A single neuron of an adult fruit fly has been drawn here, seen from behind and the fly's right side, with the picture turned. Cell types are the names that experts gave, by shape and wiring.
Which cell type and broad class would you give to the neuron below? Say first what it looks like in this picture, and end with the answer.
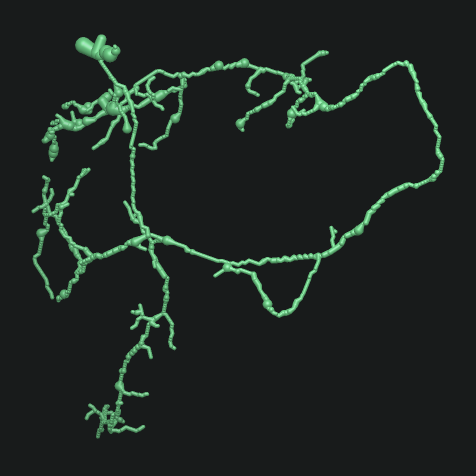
Its cell body lies at the upper left of the picture. Dozens of branch ends can be seen. It is of cell type CB4023. Its broad class is central-brain intrinsic neuron.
